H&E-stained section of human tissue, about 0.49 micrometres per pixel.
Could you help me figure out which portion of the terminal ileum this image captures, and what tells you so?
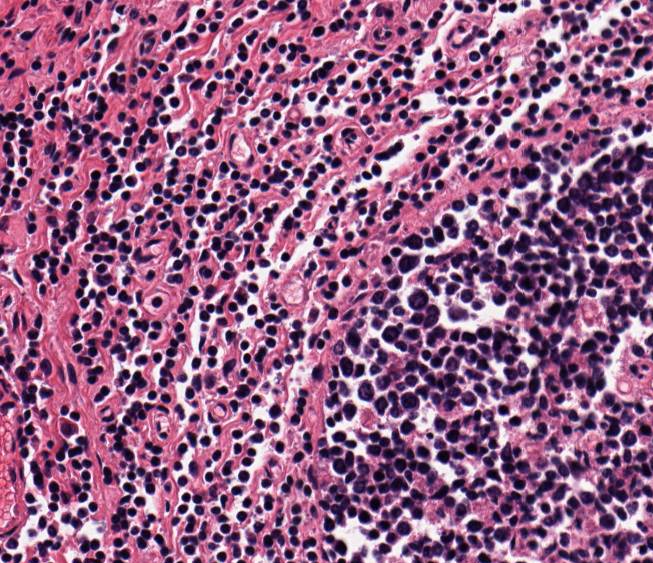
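Lymphoid tissue is shown. Point one: most cells are lymphocytes with small round dark nuclei and scant cytoplasm.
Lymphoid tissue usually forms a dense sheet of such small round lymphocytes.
Point two: no epithelium appears anywhere.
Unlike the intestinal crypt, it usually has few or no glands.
Point three: dense cells at right, looser tissue with pink fibres at left, split diagonally.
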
